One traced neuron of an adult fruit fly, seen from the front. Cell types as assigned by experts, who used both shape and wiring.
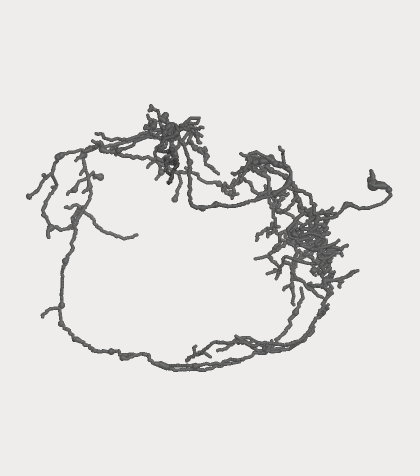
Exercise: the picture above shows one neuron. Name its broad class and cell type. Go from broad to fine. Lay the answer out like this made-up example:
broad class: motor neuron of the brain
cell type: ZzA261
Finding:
broad class: nerve-cord intrinsic neuron
cell type: INXXX350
